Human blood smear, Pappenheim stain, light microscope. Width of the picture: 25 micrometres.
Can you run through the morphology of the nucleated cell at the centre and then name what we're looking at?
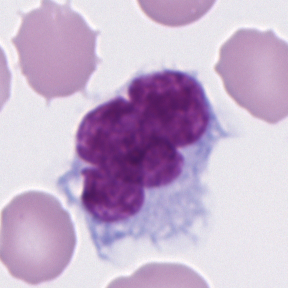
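Outline irregular and frayed, not smooth. Fine hair-like threads project from the cytoplasm along the cell's edge. Cytoplasm pale greyish blue. Chromatin dense, deep purple, coarsely mottled. Nucleus placed toward the top of the cell. Cell about 17 by 13 micrometres. Name: hairy cell.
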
